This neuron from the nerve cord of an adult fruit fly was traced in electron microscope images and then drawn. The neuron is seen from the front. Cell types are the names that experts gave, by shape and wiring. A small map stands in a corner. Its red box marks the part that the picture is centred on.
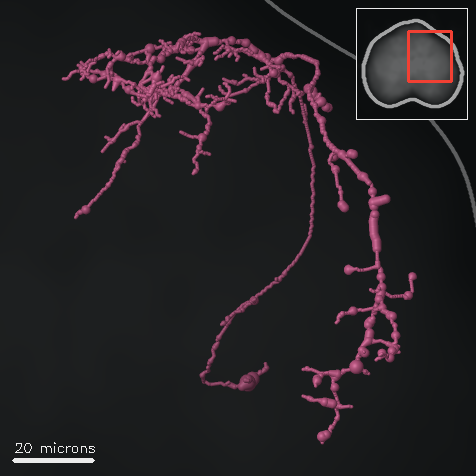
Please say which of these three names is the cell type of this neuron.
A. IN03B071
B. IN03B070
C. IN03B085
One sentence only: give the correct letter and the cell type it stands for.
The cell type that the neuron has is IN03B071, option A.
